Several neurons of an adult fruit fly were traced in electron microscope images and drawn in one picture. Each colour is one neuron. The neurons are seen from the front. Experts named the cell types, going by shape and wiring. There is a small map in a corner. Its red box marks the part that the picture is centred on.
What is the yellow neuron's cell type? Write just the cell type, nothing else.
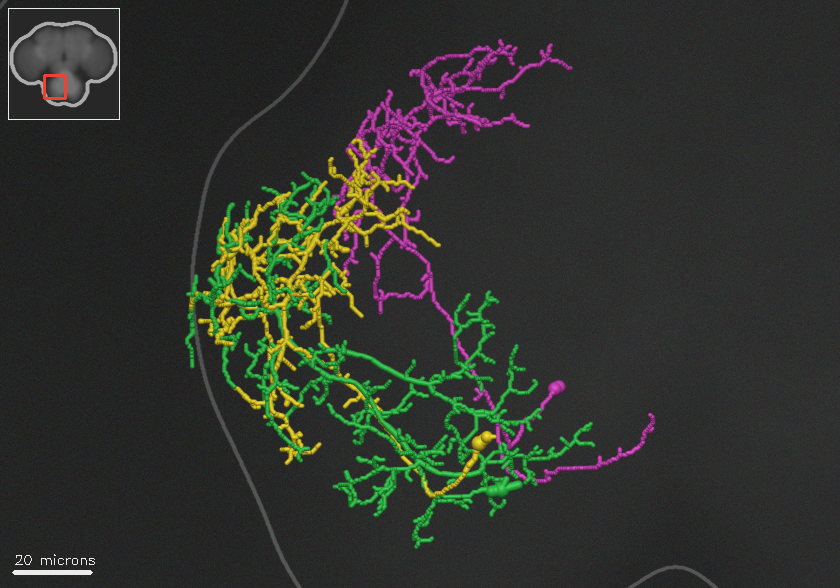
IN13A050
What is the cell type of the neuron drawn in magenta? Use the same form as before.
IN13A068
